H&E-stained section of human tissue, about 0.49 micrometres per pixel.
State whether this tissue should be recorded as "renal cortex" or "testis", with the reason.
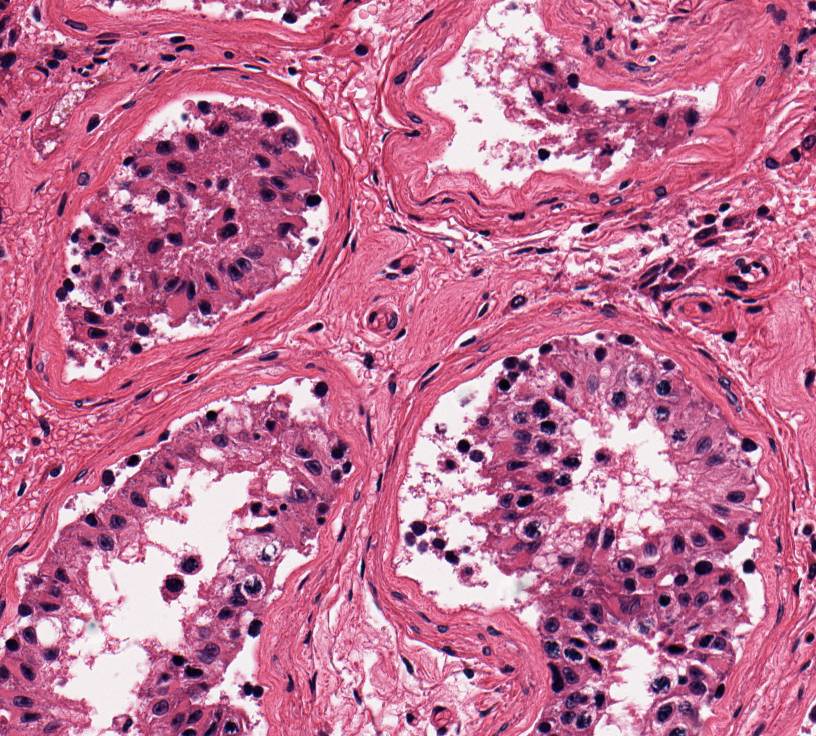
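That's testis. Four rounded units, one per quarter, are cut across, with connective tissue between them. Each has a thick wall of layered pink collagen running concentrically, and flattened spindle-shaped nuclei lie parallel to its circumference. Centrally, detached rounded cells with small dark condensed nuclei lie loose among granular debris.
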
